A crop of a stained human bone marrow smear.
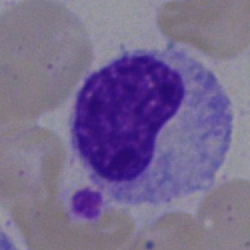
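Metamyelocyte in a stained human bone marrow smear. The kidney-shaped nucleus, indented on its right side, lies off-centre toward the upper left of the cell. A moderate rim of pale bluish-grey cytoplasm, placed mainly to the right of and below the nucleus, carries fine, sparse purplish granules.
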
